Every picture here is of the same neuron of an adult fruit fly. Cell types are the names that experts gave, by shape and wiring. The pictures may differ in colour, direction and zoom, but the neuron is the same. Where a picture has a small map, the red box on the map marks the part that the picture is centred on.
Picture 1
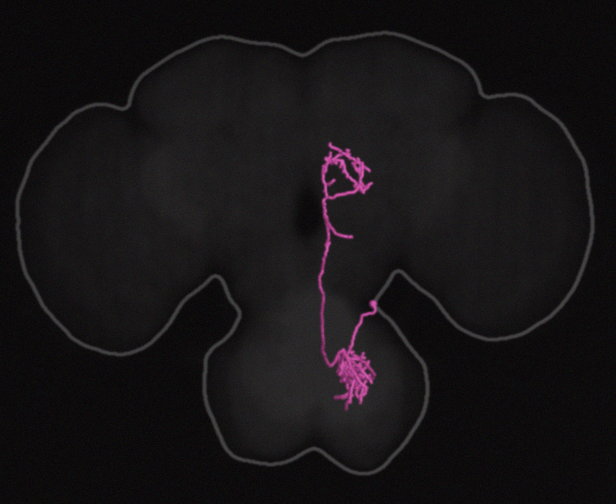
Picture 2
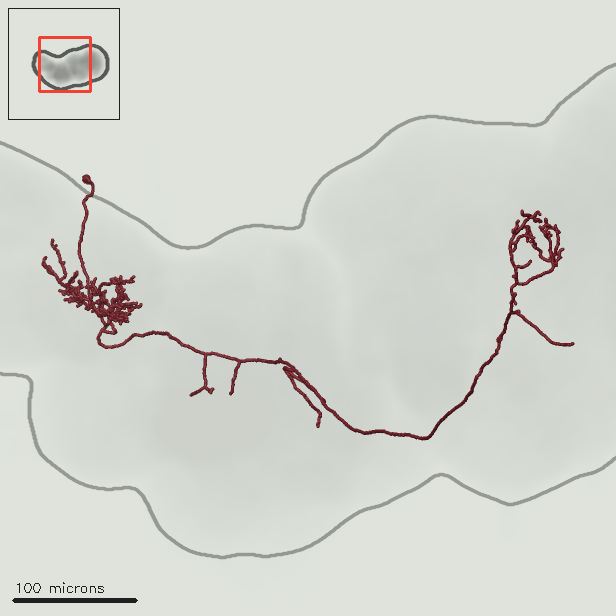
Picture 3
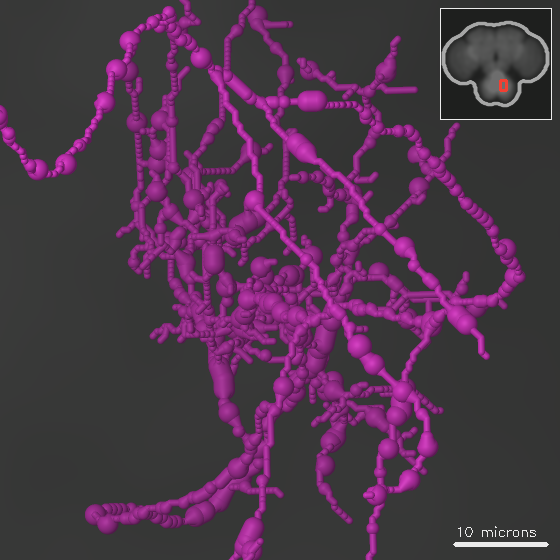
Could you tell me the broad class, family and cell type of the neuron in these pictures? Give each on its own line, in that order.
ascending neuron
hemilineage 04B
AN04B023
